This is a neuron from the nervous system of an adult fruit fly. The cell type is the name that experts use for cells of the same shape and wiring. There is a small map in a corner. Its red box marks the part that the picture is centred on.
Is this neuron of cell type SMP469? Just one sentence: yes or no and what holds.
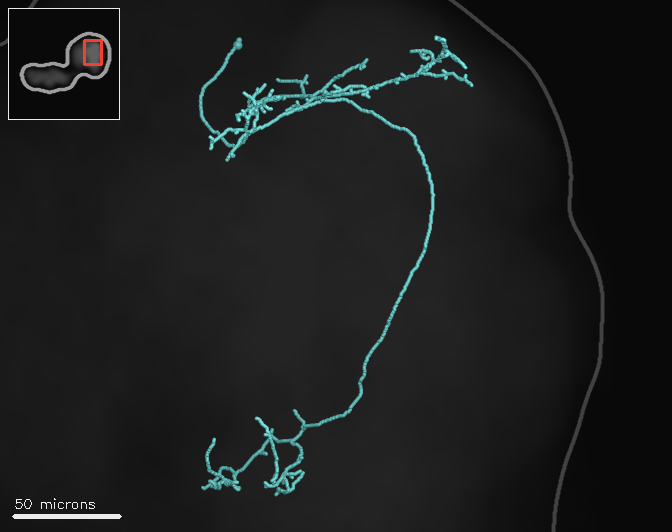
Yes, the neuron is categorized as cell type SMP469.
